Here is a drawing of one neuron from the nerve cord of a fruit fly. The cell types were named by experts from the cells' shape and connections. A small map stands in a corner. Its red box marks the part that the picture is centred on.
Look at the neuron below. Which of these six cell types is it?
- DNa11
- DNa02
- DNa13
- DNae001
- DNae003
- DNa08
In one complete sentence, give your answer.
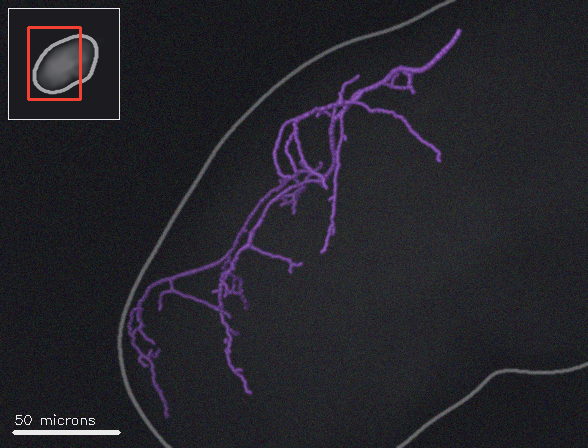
This neuron is assigned to the cell type DNa02.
